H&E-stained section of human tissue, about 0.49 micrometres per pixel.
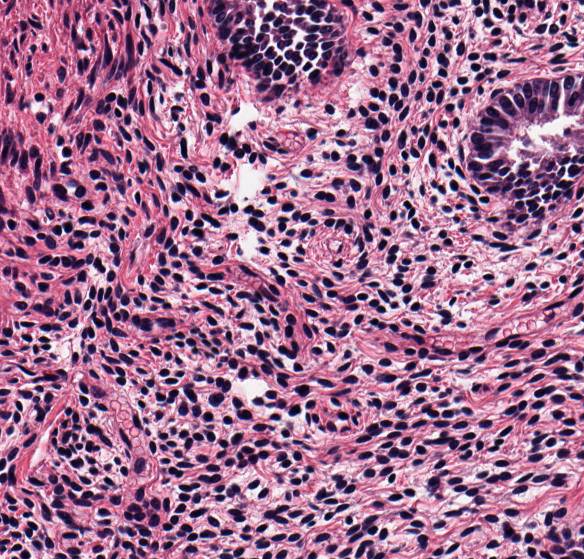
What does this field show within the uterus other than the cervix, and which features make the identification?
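Endometrium occupies this field. Densely cellular stroma fills most of the field; glands appear only along the top edge, as two profiles, top centre and top right. The glands are lined by columnar cells with crowded, elongated, stacked nuclei, and the stromal cells have dark oval to spindle-shaped nuclei with scant cytoplasm.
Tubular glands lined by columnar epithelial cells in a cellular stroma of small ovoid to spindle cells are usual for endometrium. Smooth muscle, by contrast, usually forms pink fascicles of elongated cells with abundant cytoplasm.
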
